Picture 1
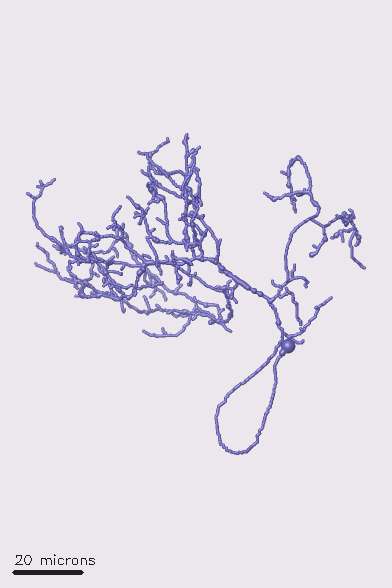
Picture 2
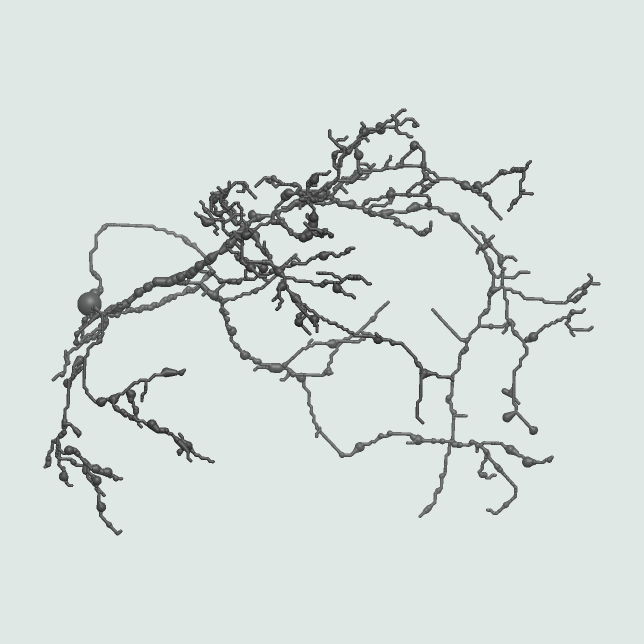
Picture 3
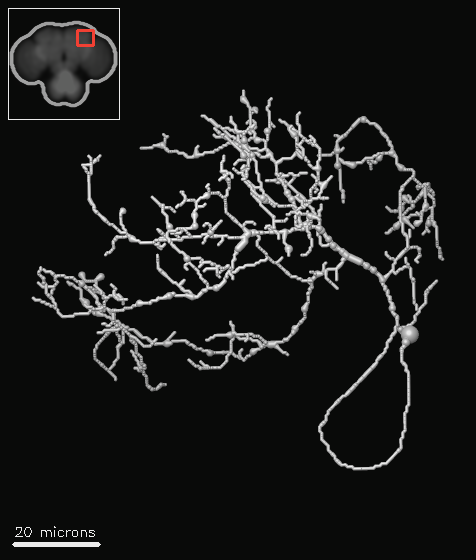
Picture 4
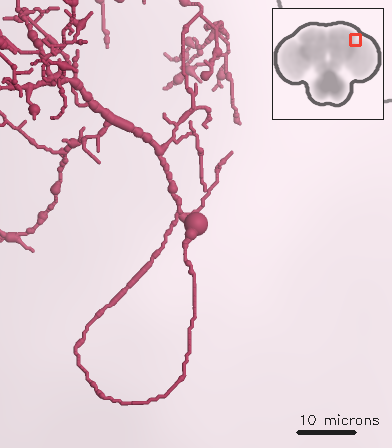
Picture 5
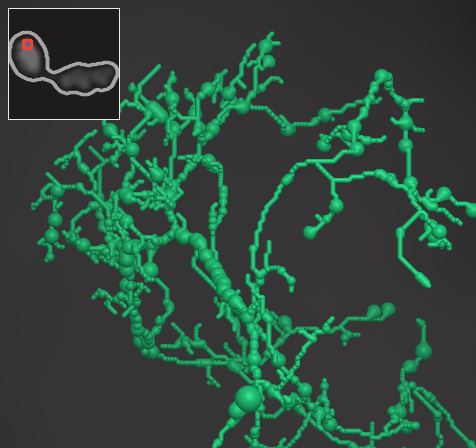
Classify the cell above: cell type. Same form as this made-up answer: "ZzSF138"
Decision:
"LHCENT13_a"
